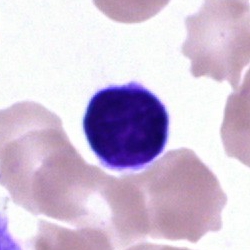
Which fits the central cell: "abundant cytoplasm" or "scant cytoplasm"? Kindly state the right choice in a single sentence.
There is only scant cytoplasm around the nucleus of this cell.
